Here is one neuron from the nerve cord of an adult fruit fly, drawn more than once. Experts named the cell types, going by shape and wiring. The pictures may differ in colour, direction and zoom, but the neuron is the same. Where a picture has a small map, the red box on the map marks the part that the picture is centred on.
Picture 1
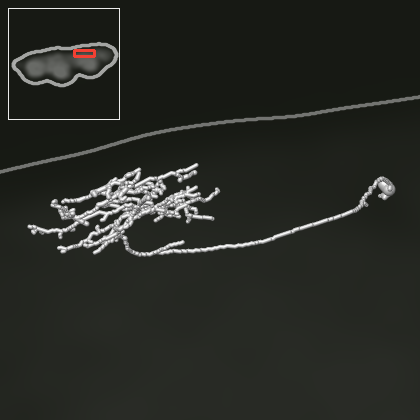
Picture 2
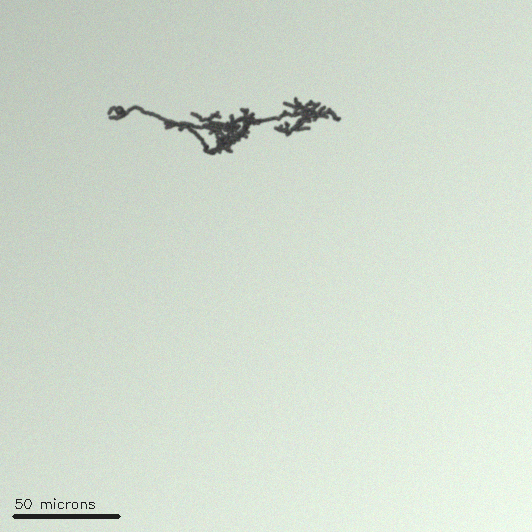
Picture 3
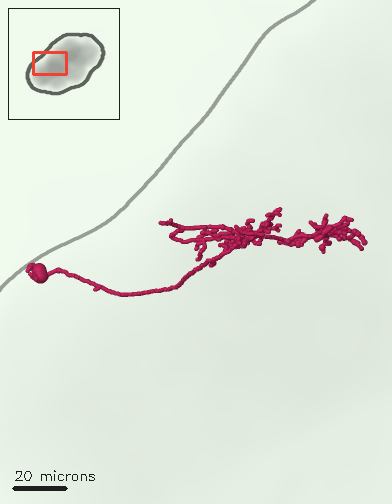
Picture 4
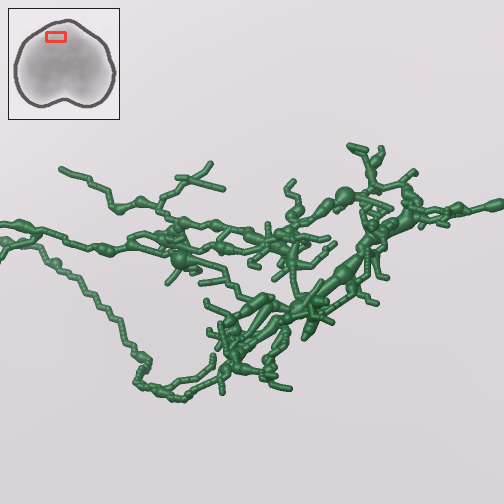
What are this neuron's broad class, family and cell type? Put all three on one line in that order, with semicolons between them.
nerve-cord intrinsic neuron; hemilineage 06A; IN06A119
